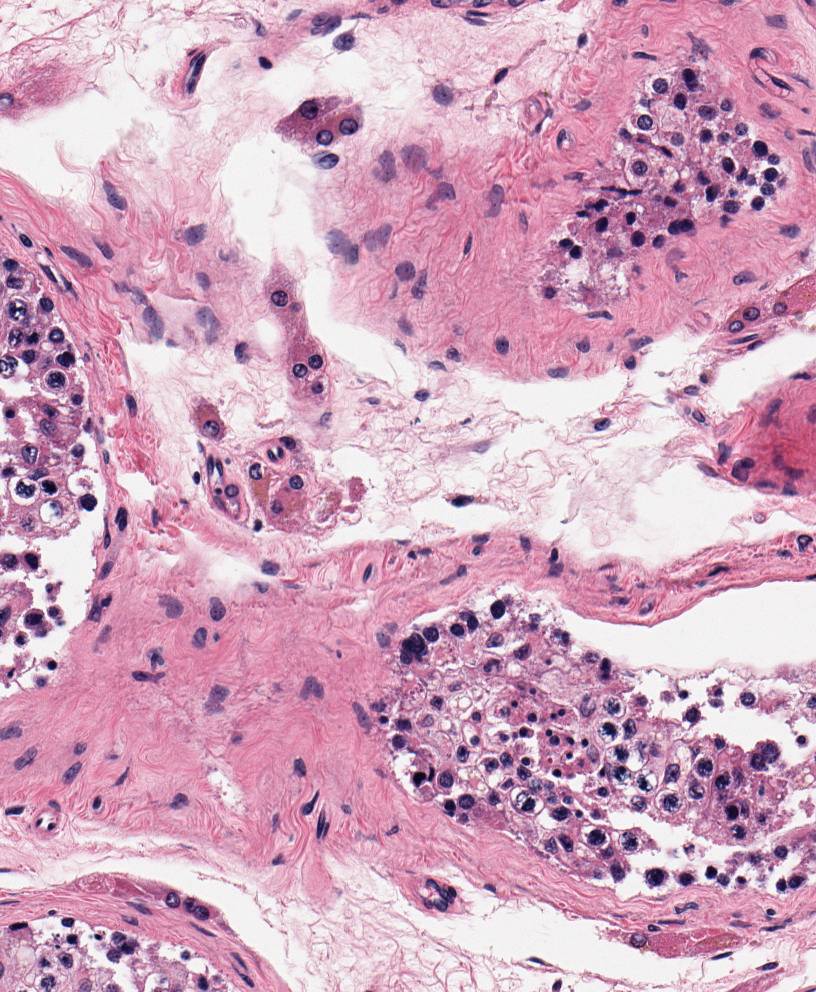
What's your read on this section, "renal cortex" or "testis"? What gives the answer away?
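This section is testis. Cross-sections of tubules lie at the upper right, left edge, lower right and bottom left, separated by broad stroma. Each tubule is bounded by a thick band of pink collagen containing flattened spindle nuclei. Small clusters of polygonal cells with granular pink cytoplasm and round nuclei occupy the stroma upper left of centre.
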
